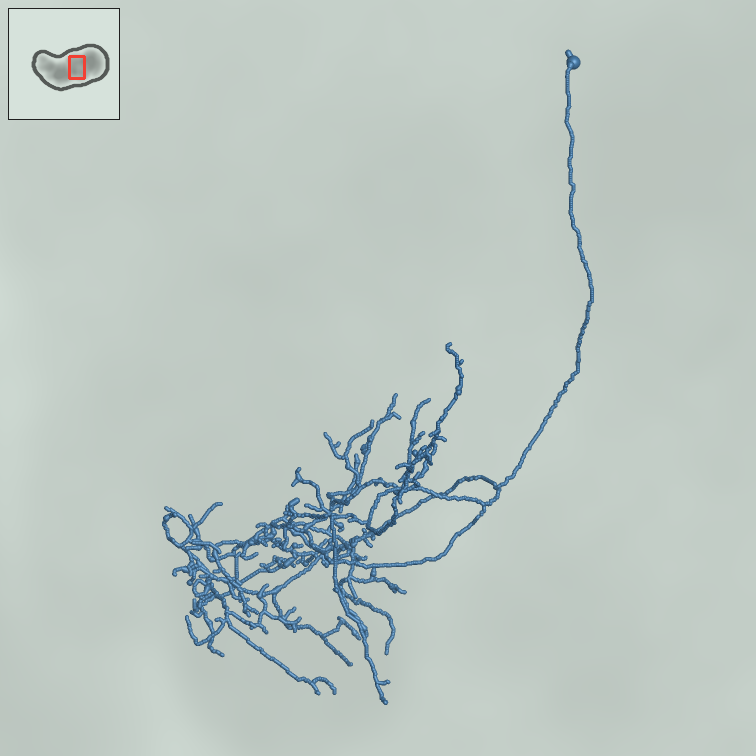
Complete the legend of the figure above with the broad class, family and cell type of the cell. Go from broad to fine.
central-brain intrinsic neuron; hemilineage DM1_antero_ventral; PS118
